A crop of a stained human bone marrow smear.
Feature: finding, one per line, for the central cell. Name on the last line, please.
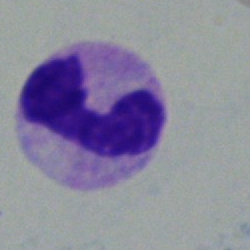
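Nucleus shape: curved band bent into a U, hollow facing upward
Segmentation: one unsegmented piece, no distinct lobes
Chromatin: dense, dark purple
Cytoplasm: fine, faintly granular texture, no large coarse granules
Name: band neutrophil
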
